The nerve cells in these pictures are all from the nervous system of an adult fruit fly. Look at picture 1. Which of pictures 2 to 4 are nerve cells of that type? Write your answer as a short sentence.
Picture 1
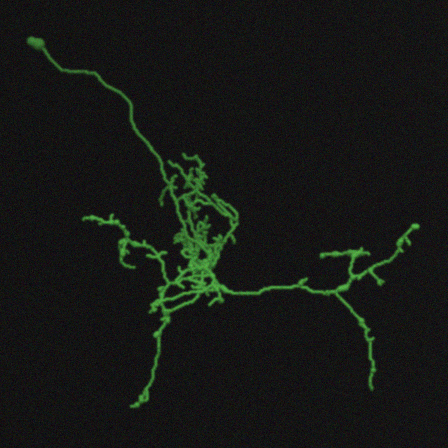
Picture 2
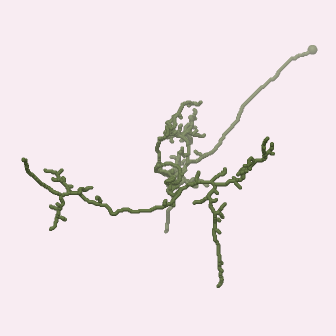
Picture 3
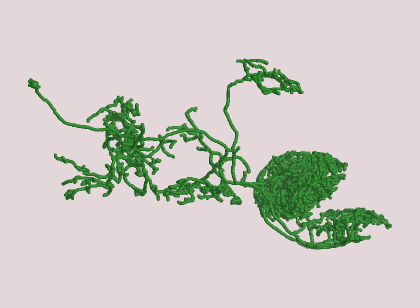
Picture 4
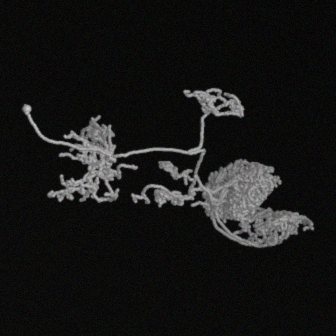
Picture 2 is of the same cell type.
